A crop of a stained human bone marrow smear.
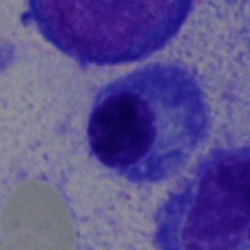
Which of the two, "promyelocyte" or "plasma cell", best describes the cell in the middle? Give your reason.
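The answer is plasma cell. The deciding point is the cytoplasm, which shows no visible granules.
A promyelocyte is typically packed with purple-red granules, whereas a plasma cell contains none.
Also seen: a moderate rim of blue cytoplasm surrounds the nucleus, widest on the right, with a paler area directly to the right of the nucleus. The chromatin is dark purple and dense throughout the nucleus.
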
